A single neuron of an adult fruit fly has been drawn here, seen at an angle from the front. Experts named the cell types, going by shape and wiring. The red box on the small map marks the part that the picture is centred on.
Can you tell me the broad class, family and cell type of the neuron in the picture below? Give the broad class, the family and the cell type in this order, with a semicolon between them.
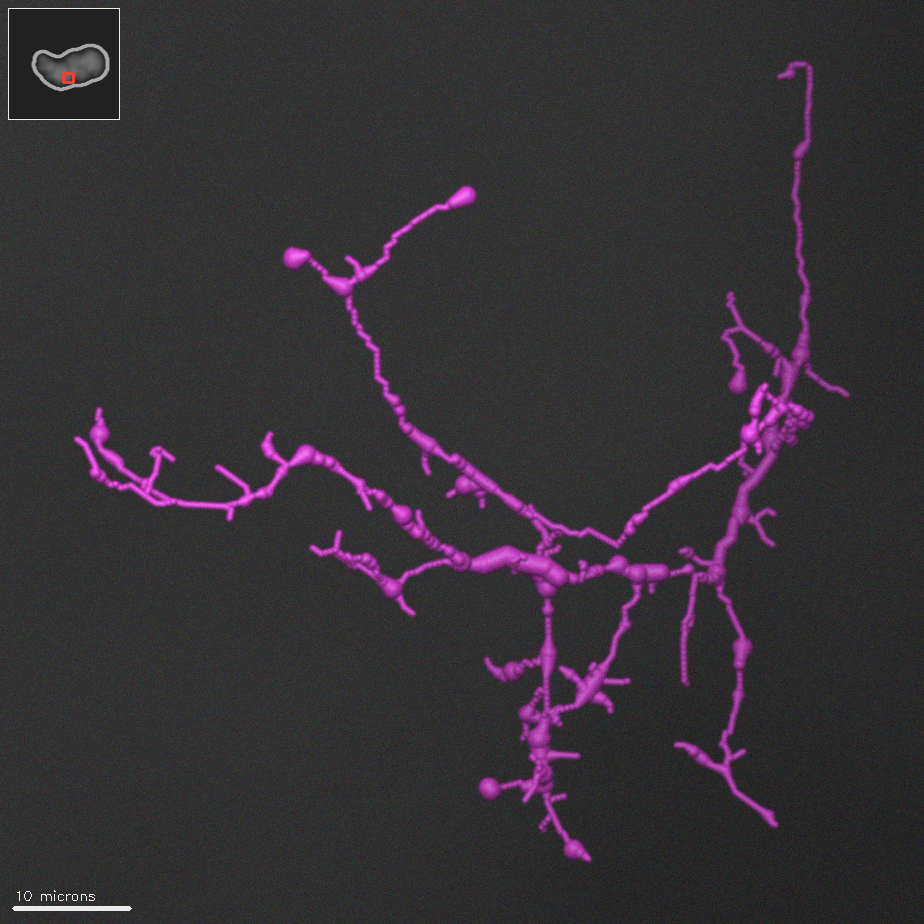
nerve-cord intrinsic neuron; hemilineage 20A.22A; IN20A.22A077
